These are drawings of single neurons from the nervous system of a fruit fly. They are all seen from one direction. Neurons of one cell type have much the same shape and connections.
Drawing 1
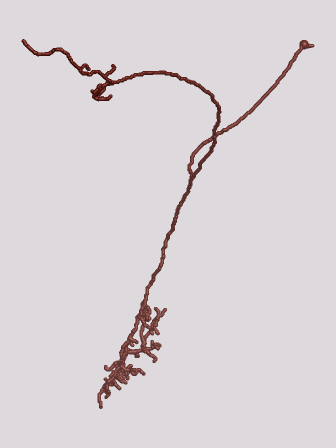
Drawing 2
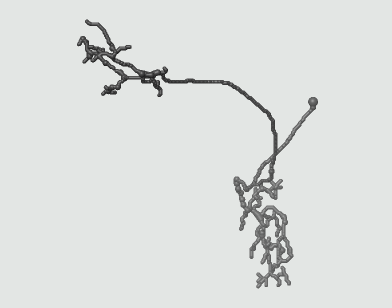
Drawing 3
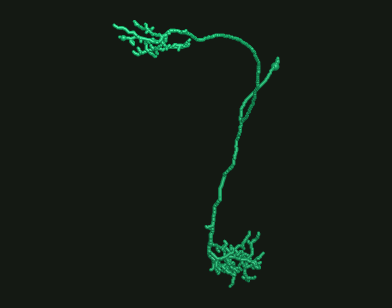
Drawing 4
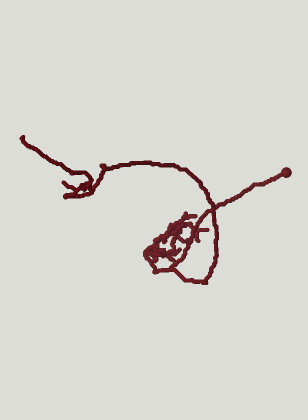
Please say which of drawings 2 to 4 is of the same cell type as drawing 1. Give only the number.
4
